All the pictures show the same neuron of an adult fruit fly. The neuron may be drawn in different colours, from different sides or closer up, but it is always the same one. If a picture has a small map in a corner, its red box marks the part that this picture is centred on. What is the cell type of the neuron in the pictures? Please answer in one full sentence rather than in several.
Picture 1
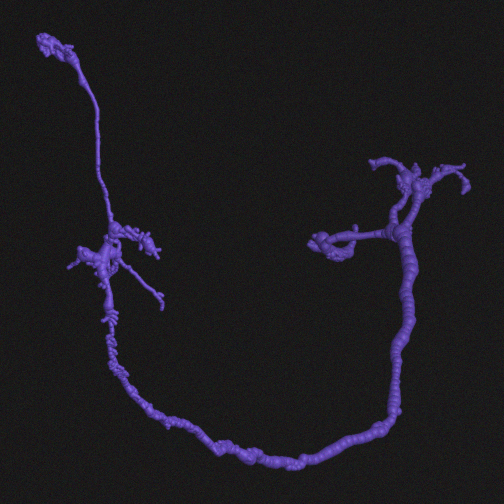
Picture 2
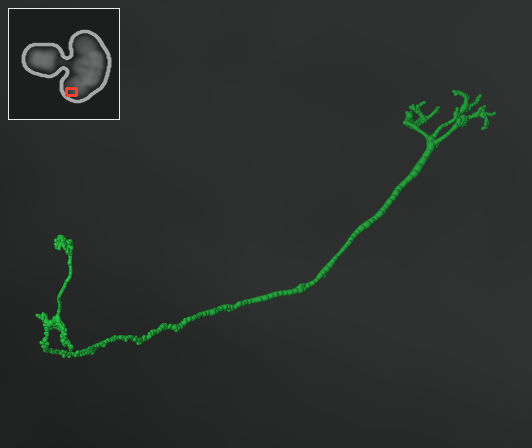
In terms of cell type, the neuron is L4.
